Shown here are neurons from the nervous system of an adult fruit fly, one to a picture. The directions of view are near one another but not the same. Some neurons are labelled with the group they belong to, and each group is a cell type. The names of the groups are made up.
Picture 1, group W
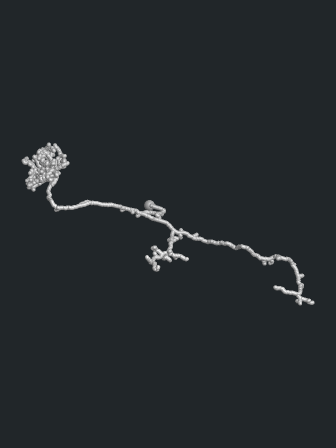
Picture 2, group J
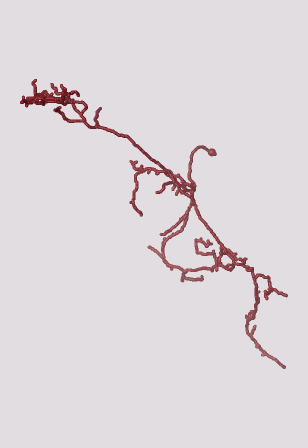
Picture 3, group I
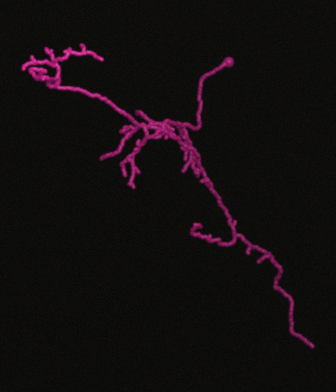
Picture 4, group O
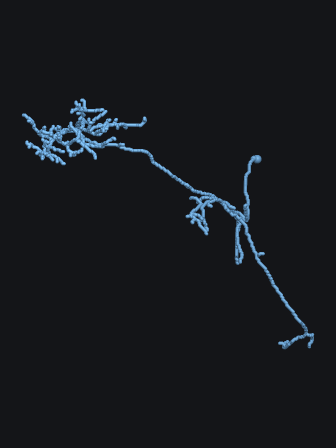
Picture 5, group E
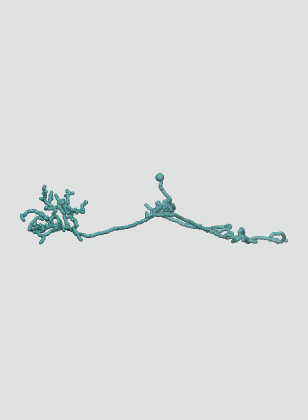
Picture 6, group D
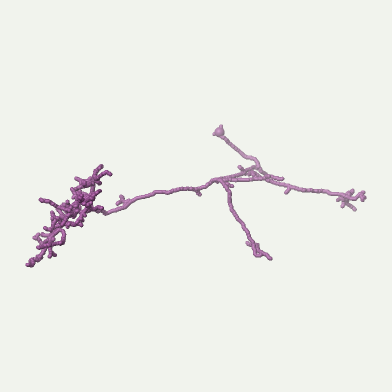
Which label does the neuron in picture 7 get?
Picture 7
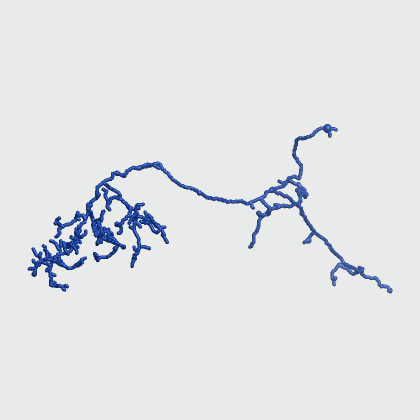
group O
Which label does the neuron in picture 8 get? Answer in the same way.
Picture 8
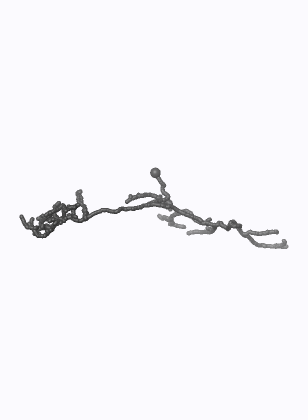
group E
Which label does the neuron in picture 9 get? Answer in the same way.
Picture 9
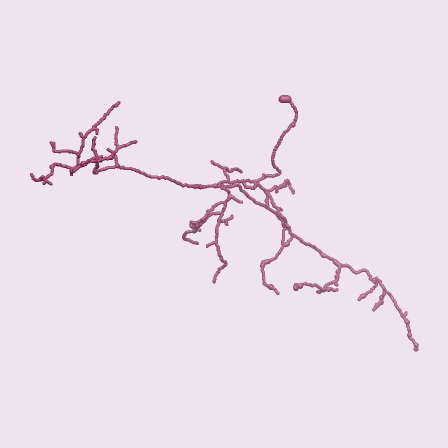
group I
